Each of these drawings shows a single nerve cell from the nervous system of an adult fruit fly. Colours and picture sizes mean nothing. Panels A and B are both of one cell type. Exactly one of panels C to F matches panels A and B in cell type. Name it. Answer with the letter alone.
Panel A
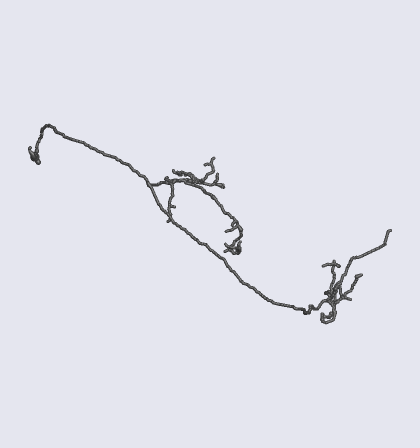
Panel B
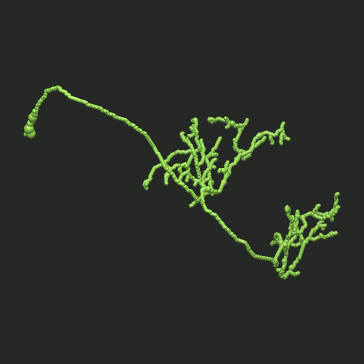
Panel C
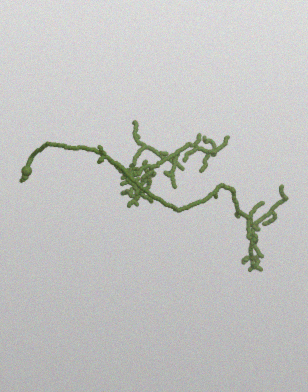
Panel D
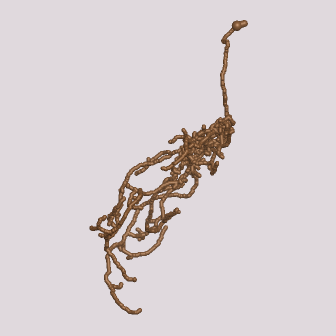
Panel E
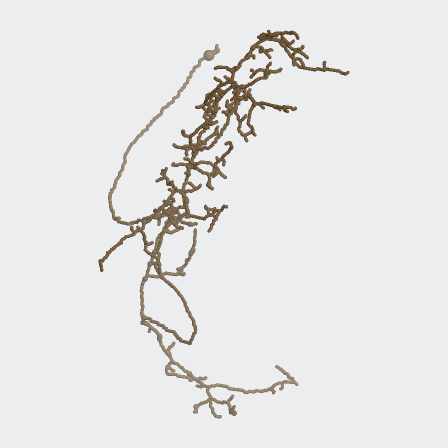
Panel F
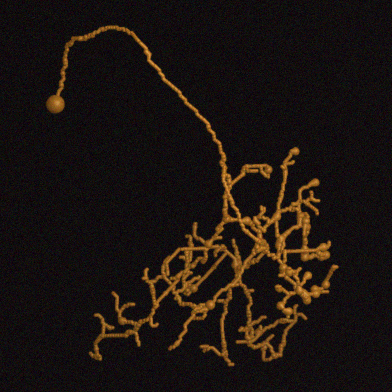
C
